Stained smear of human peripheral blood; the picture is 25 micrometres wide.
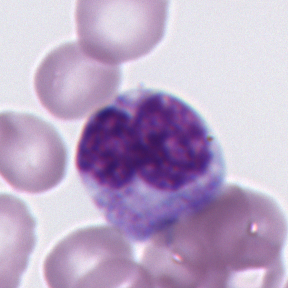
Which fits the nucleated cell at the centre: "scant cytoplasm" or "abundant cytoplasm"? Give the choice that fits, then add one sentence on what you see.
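Abundant cytoplasm. The cytoplasm forms a broad band below the nucleus.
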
